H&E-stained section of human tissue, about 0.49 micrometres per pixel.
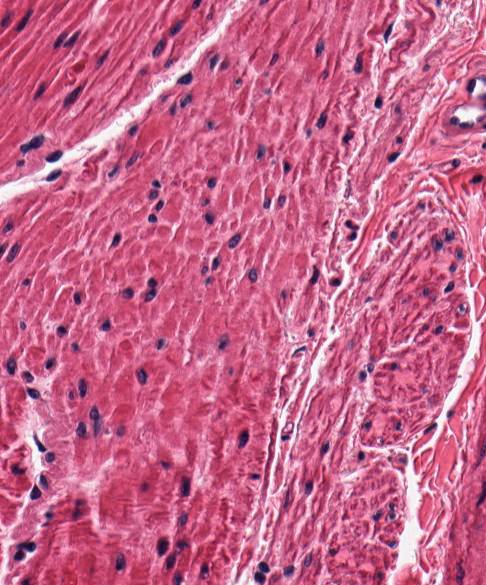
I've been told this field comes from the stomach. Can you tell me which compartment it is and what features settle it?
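It's smooth muscle, nearly the whole field. The pink fibres sit in bundles running in different directions; in the upper left corner they're cut lengthwise and run diagonally, parallel to the white cleft beside them. Their cytoplasm stains a strong pink.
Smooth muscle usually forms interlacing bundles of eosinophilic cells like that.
There's only scanty connective tissue between the fibres.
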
